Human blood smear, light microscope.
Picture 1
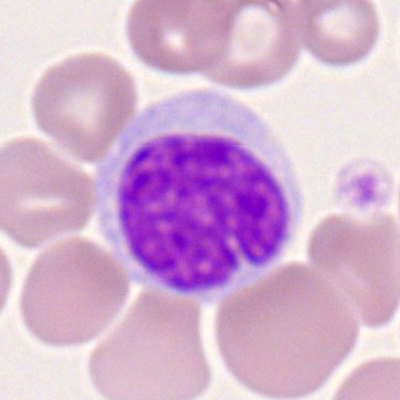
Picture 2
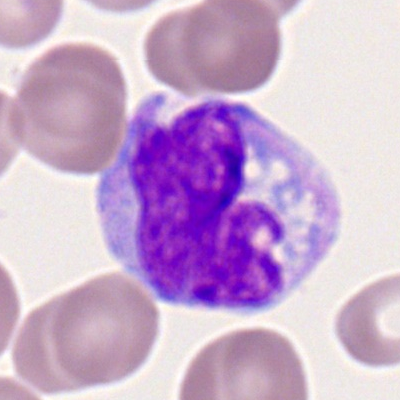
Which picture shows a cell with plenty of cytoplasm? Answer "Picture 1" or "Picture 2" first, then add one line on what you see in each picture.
Picture 2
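Picture 1: The nucleus fills most of the cell.
Picture 2: The cytoplasm forms a wide rim that is broadest on the right side.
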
